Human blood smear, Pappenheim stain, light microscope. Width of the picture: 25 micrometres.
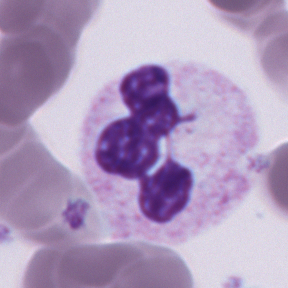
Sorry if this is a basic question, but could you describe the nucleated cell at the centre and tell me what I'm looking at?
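The cell has a smooth, round outline. Its nucleus is divided into three lobes, and a thin, short strand projects from it toward the right. The cytoplasm is abundant and pale pink-lilac. It is a segmented neutrophil.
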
